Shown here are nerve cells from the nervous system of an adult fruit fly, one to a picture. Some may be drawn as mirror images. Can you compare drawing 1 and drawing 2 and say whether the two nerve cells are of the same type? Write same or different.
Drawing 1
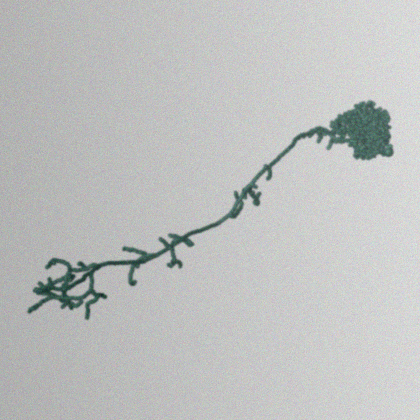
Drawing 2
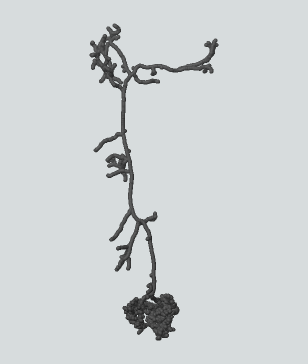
same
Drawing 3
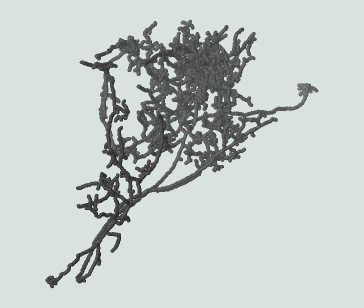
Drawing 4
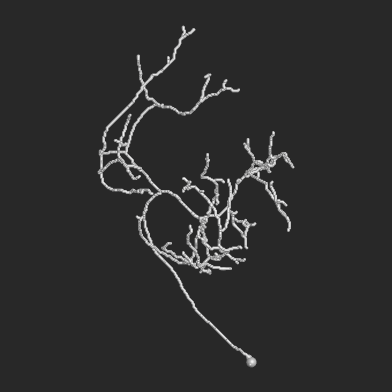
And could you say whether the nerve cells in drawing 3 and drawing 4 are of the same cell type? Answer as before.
different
